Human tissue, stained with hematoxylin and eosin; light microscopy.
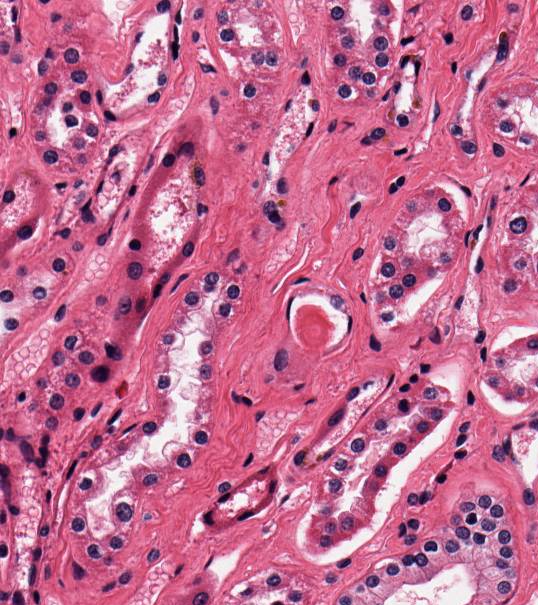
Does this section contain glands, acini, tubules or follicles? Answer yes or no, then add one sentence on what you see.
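Yes. The field is filled with closely spaced tubular profiles separated by bands of pink fibrous stroma.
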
